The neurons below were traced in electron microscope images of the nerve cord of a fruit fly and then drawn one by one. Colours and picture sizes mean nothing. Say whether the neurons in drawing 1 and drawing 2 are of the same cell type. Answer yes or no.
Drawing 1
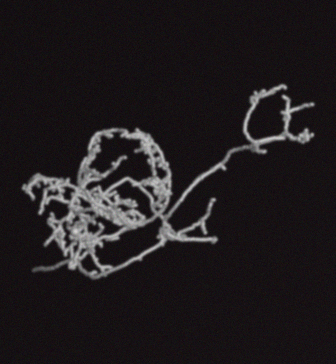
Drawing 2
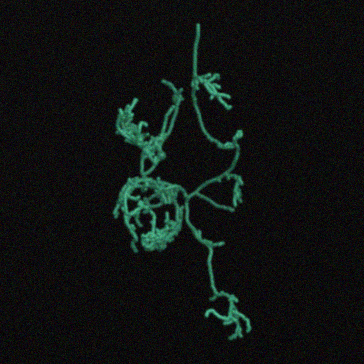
yes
